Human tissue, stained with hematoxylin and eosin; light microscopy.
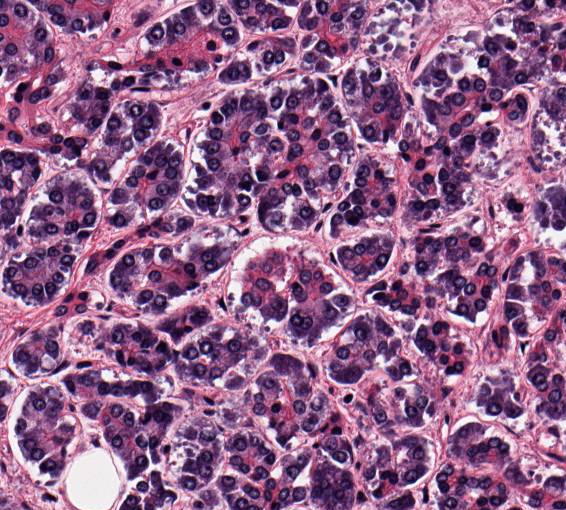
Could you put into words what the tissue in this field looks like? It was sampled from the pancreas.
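Throughout the field, cells are grouped in rounded nests separated by thin pink fibrous strands. These strands are delicate rather than broad. Nuclei are round and dark, of fairly uniform size from one nest to the next. A single round empty space is present near the lower left corner.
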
